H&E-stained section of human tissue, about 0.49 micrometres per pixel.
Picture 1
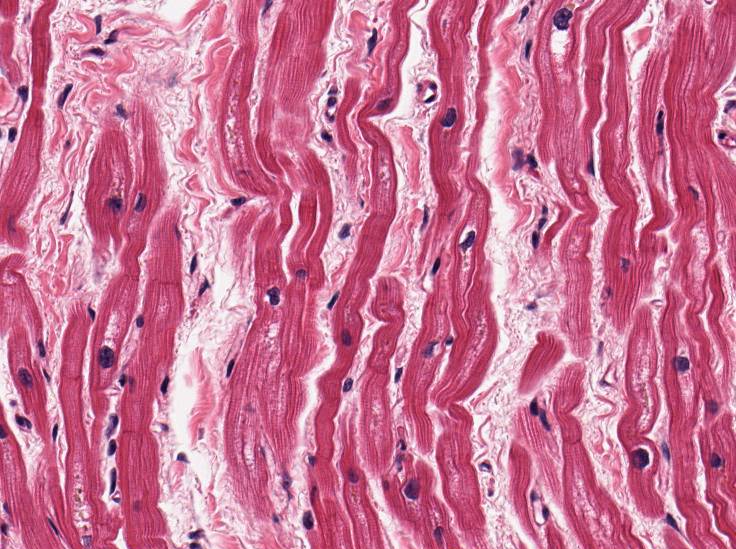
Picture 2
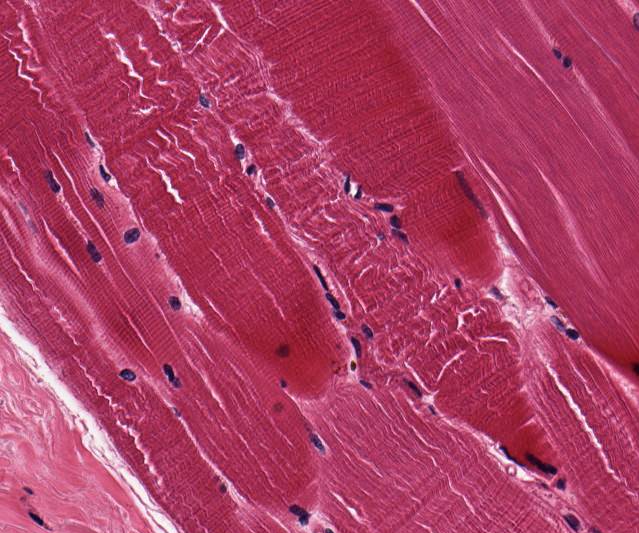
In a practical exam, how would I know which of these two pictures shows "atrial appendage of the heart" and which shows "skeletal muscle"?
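Looking at these two, picture 1 is atrial appendage of the heart and picture 2 is skeletal muscle. In picture 1 elongated muscle fibres run roughly top to bottom across the whole field, some branching and joining their neighbours, with oval nuclei in the centre of each fibre. Between the fibres lies loose, pale pink fibrillar connective tissue with scattered small dark nuclei. Picture 2's fibres show fine cross-striations across their width, and their elongated, dark blue nuclei lie along the fibre edges, parallel to the length. A band of fibres in the centre is crinkled into fine waves, and paler pink, wavy collagenous tissue holds the lower left corner.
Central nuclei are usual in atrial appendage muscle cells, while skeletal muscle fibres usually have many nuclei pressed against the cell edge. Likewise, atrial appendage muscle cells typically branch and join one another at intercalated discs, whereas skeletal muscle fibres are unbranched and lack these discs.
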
